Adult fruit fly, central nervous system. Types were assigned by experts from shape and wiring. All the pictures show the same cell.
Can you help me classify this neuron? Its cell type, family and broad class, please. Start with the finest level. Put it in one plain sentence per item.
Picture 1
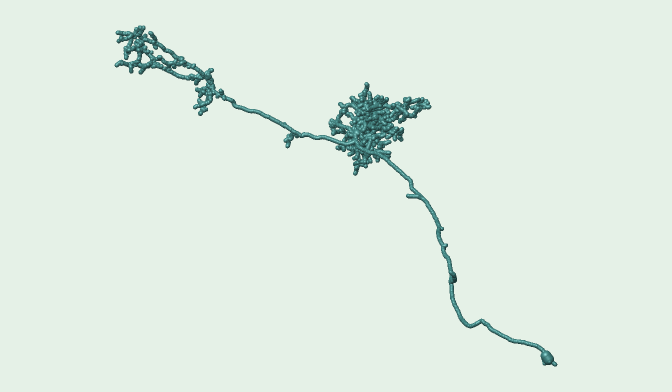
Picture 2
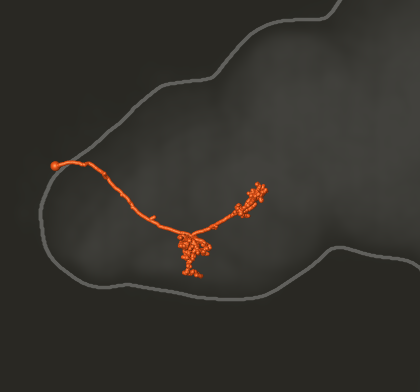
Type TmY20 of the TmY family, an optic-lobe intrinsic neuron.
